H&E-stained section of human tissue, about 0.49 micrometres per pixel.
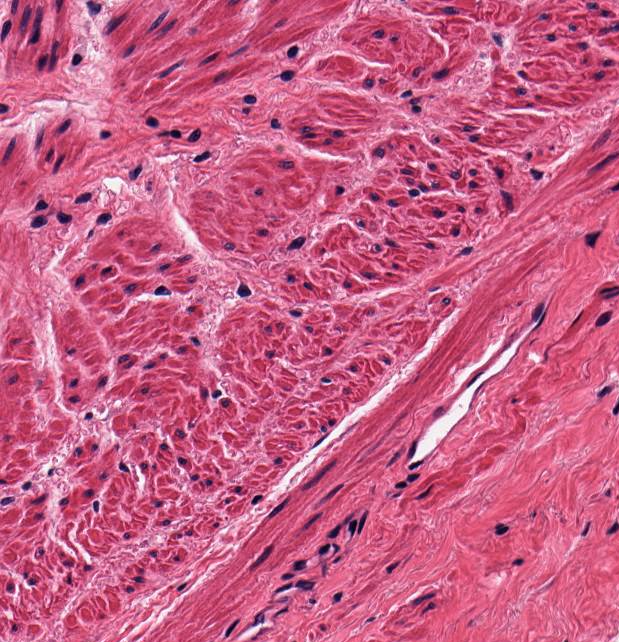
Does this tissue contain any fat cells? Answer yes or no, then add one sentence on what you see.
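No. No fat cells or epithelium are present anywhere in the field.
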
